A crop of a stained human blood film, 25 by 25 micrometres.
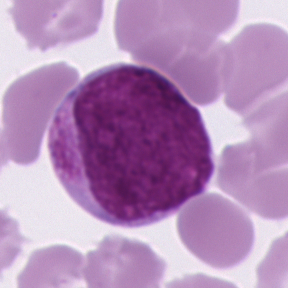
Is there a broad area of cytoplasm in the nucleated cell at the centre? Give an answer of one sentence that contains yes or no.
No, the cytoplasm of this cell is scant, not abundant.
